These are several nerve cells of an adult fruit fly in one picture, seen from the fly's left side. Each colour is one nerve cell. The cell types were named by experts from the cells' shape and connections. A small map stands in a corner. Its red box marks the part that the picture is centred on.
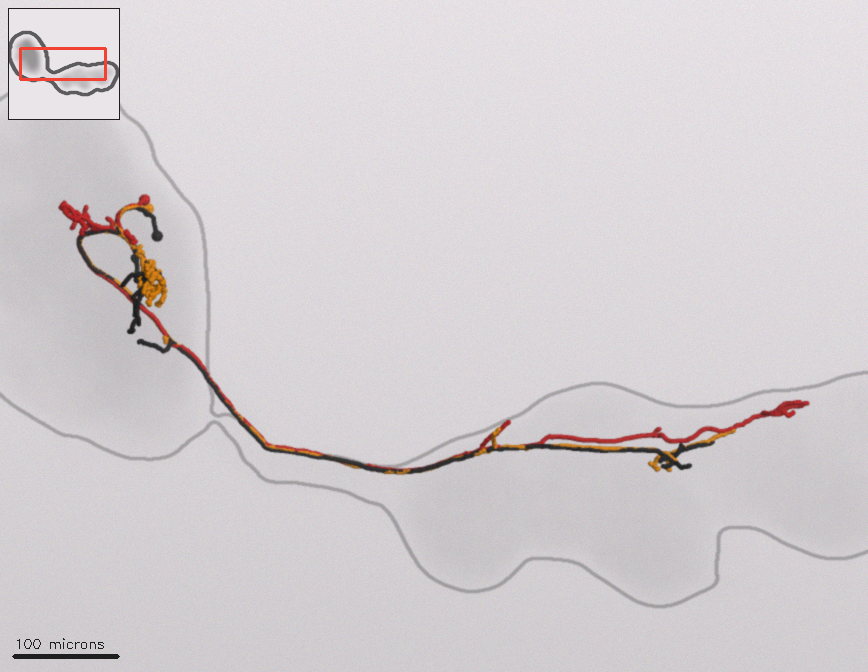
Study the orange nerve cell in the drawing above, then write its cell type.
DNp17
